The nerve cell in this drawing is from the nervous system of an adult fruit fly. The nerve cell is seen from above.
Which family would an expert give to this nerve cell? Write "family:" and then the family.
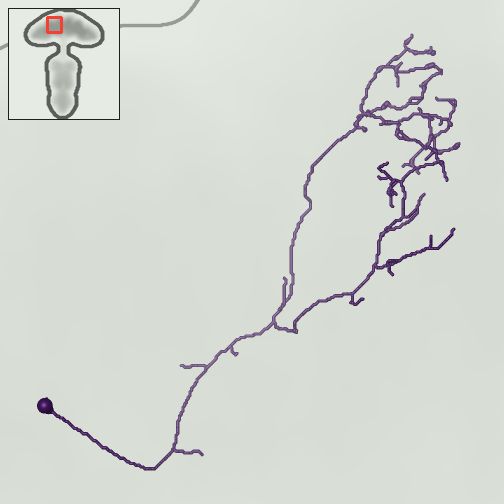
family: hemilineage SLPad1_posterior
